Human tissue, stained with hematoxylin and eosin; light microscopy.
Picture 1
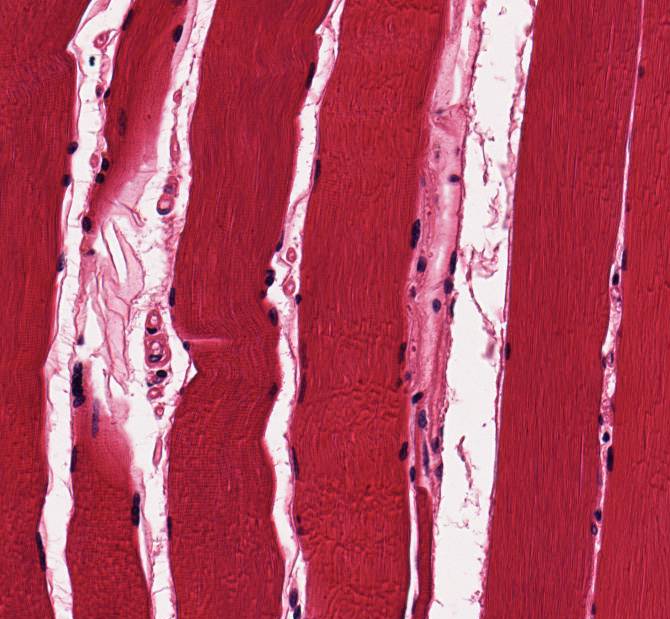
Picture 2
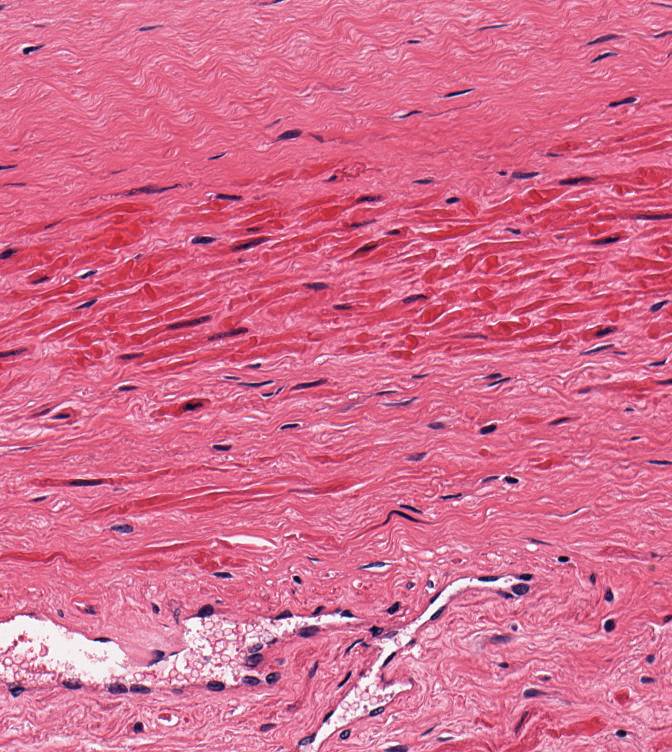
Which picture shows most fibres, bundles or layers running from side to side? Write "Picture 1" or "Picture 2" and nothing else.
Picture 2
